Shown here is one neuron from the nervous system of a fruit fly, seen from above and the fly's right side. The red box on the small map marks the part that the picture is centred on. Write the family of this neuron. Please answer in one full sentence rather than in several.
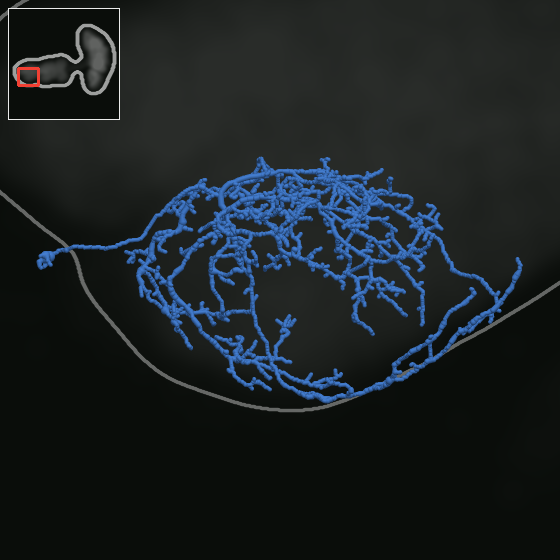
This neuron has been assigned the family hemilineage 20A.22A.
